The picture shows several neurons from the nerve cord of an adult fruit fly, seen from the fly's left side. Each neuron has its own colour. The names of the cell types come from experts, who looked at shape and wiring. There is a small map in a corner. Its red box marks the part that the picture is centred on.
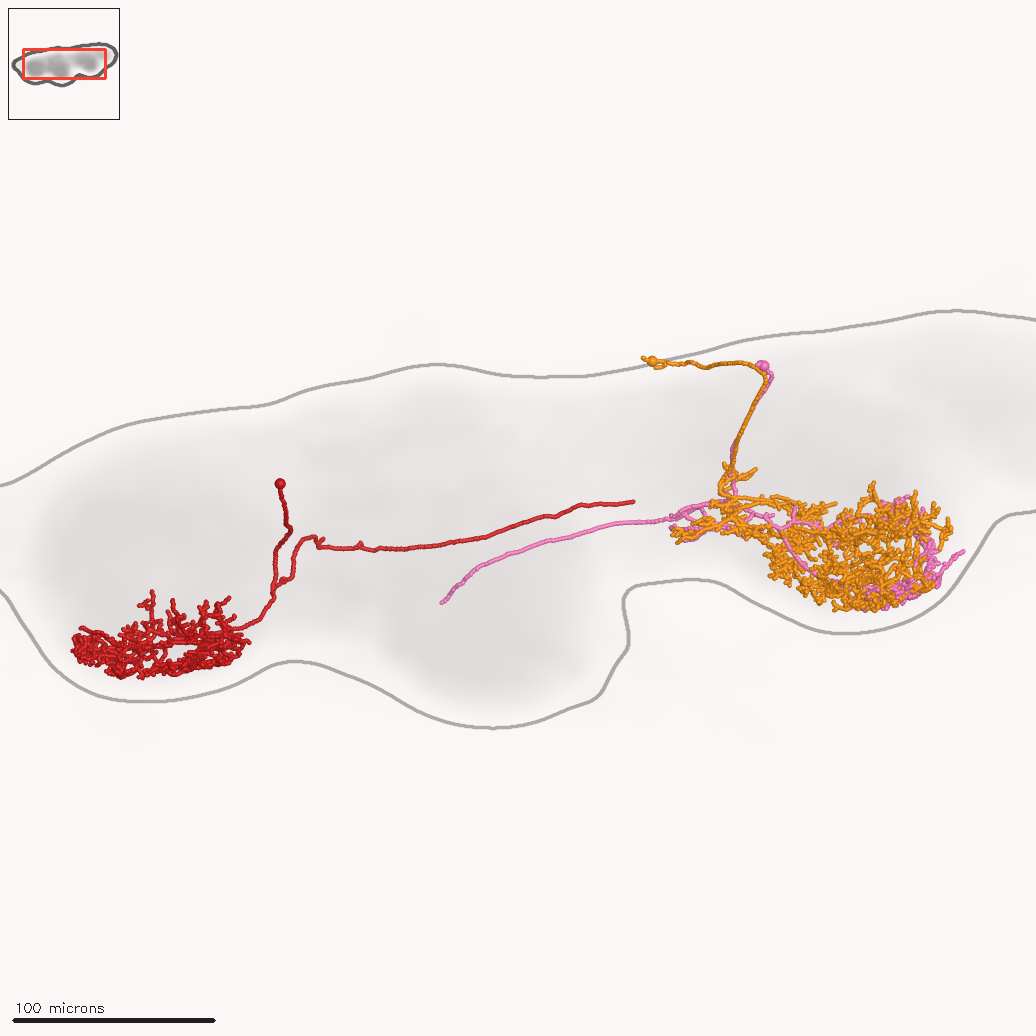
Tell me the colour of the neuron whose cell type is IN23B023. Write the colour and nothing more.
red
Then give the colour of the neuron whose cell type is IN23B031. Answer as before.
pink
